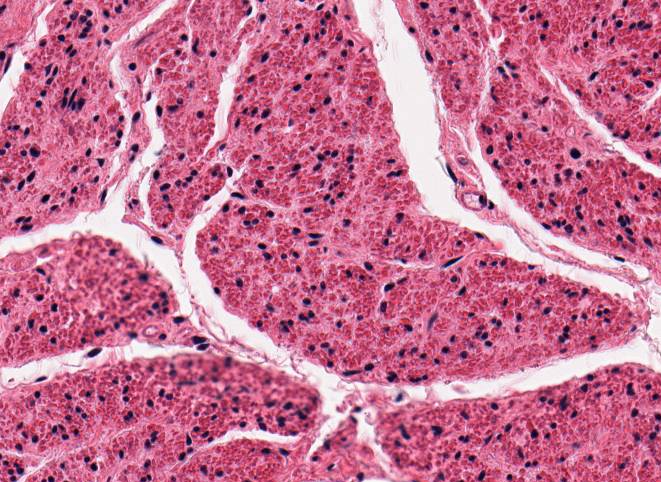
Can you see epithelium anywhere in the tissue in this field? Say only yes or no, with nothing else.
No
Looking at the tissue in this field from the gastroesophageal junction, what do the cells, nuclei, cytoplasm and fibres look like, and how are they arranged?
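Large, irregular smooth muscle bundles, separated by narrow branching clefts, fill the whole field. Dark nuclei lie fairly evenly through each bundle; many cell profiles show none. The muscle cytoplasm stains deep eosinophilic pink-red. Only thin, wispy strands of pale pink connective tissue lie in the clefts.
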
